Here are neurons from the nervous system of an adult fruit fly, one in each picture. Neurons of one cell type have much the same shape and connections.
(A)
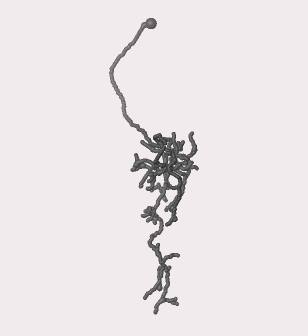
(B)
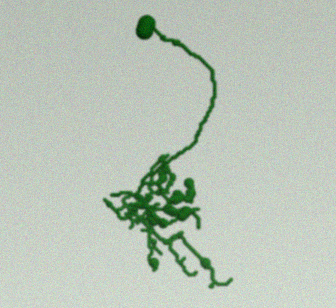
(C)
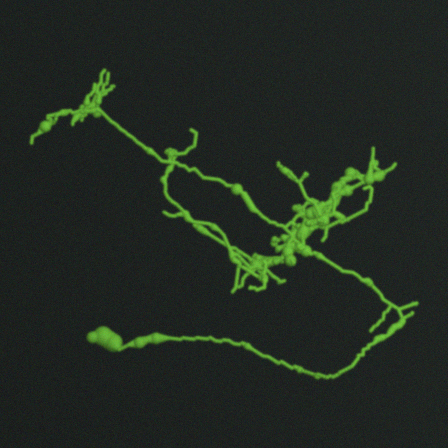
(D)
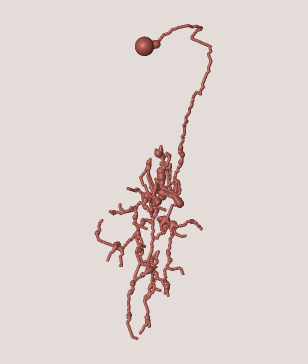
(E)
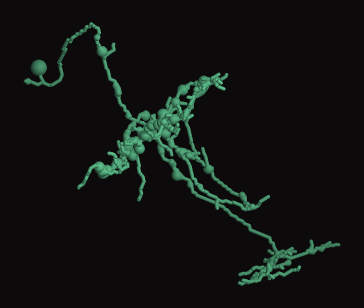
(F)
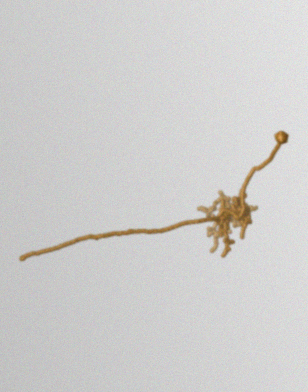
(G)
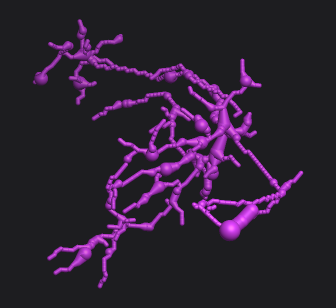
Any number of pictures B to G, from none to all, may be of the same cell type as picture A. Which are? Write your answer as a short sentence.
Picture B and picture D are of the same cell type.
